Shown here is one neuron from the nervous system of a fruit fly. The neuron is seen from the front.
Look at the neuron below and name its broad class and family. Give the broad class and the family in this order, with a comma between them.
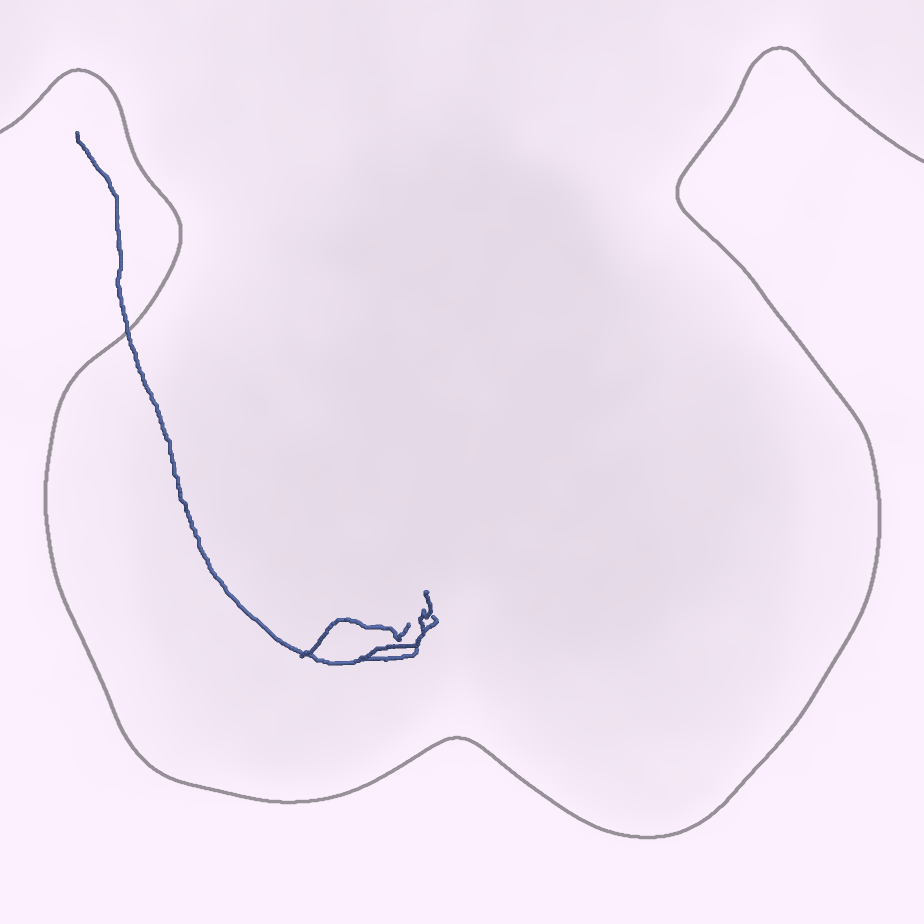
sensory neuron entering the nerve cord, class mechanosensory tactile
